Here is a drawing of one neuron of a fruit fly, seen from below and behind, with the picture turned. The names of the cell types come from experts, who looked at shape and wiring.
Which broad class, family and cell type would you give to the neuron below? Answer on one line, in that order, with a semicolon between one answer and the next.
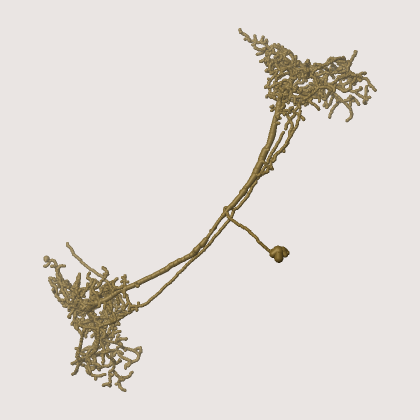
central-brain intrinsic neuron; hemilineage LB0; WED196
